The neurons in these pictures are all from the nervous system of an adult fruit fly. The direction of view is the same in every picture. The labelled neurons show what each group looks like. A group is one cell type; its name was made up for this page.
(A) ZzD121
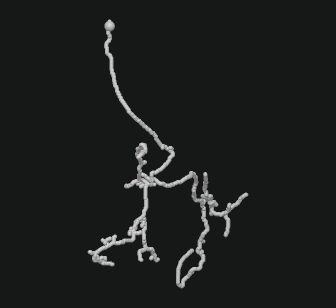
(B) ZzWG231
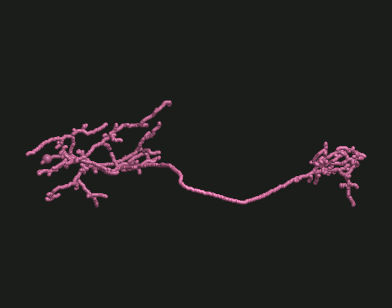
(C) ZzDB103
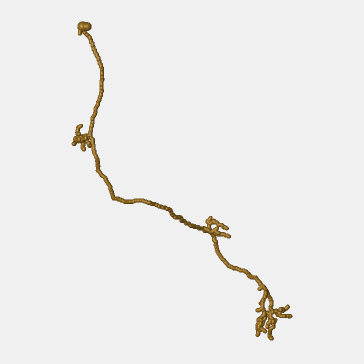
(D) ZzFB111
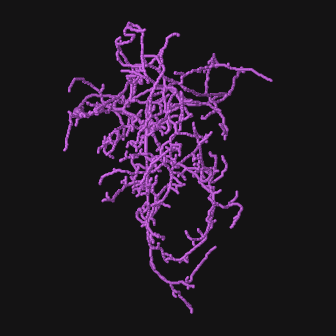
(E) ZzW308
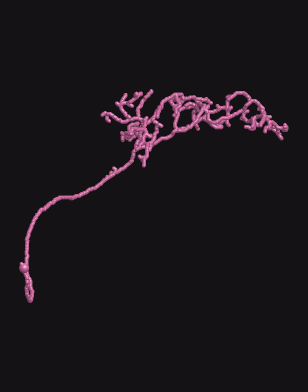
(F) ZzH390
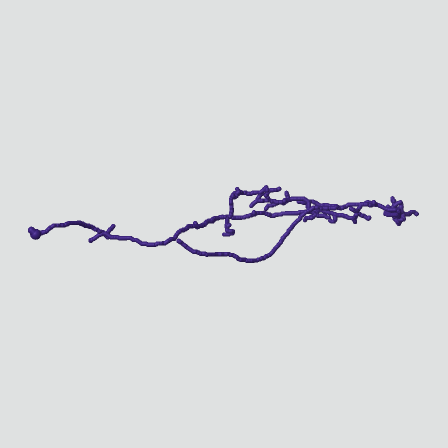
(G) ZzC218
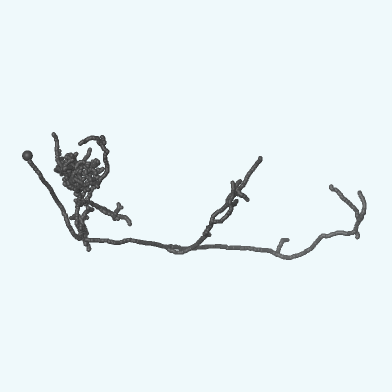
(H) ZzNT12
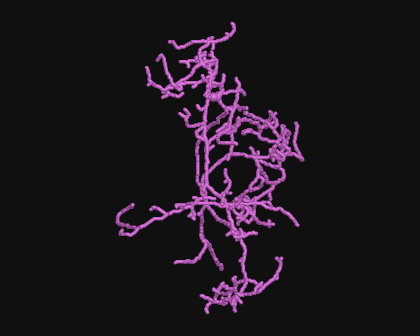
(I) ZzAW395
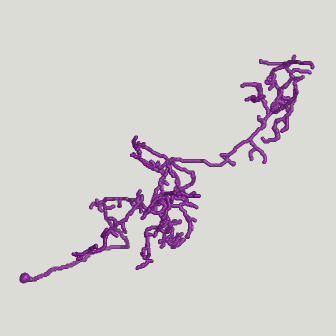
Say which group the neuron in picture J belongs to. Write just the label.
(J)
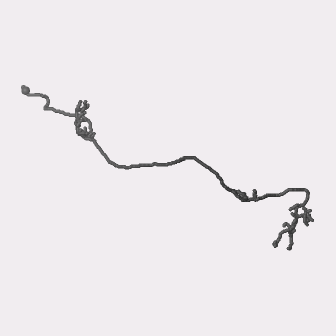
ZzDB103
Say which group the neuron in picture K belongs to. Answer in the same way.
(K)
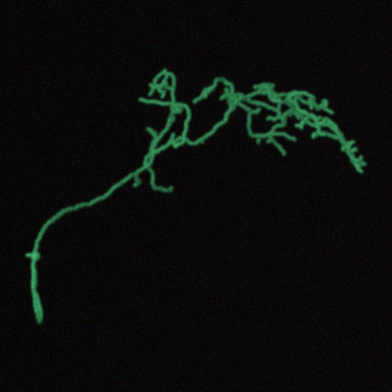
ZzW308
